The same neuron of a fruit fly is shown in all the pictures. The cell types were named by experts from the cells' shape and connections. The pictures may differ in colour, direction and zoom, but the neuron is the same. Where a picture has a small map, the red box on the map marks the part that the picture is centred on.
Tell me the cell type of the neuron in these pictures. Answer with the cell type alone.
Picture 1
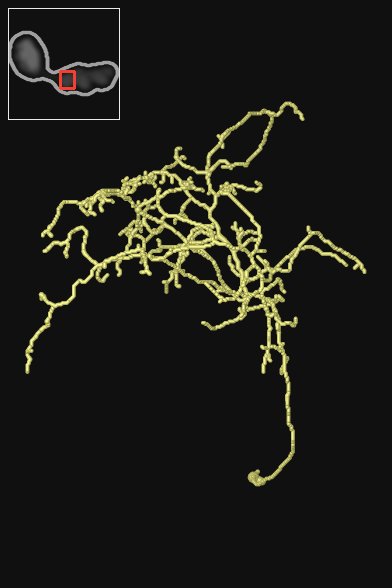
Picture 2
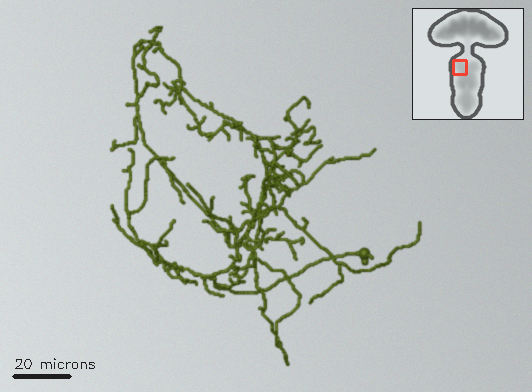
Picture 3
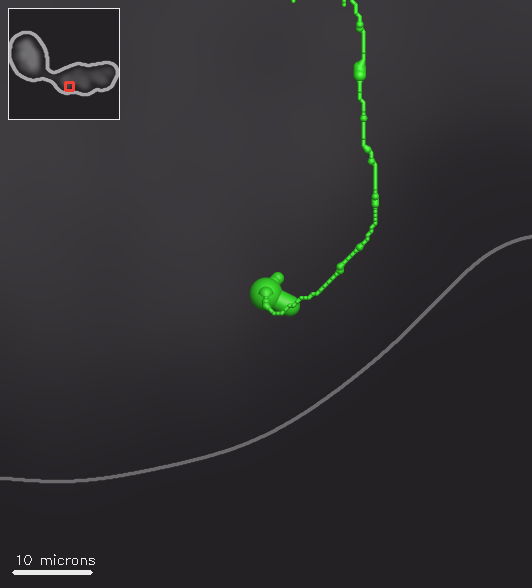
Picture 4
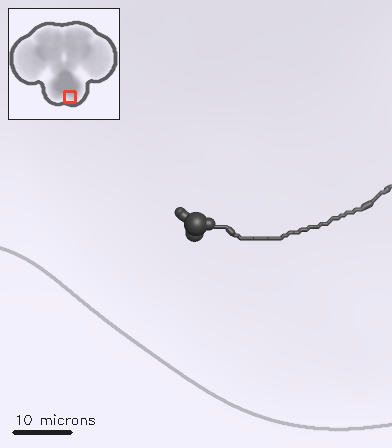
IN04B081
